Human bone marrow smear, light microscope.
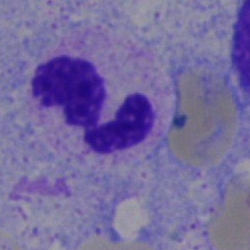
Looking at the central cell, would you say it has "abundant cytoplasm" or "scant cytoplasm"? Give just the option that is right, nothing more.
Abundant cytoplasm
